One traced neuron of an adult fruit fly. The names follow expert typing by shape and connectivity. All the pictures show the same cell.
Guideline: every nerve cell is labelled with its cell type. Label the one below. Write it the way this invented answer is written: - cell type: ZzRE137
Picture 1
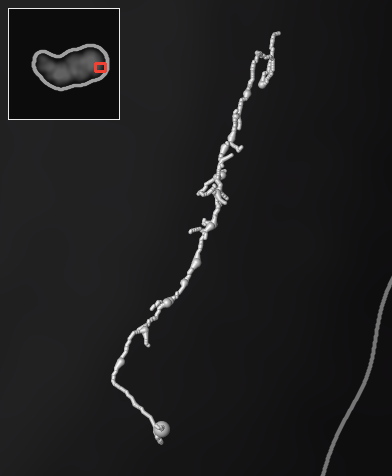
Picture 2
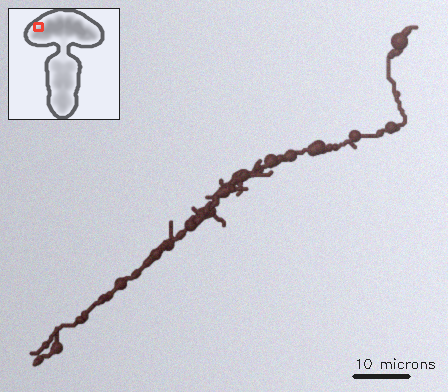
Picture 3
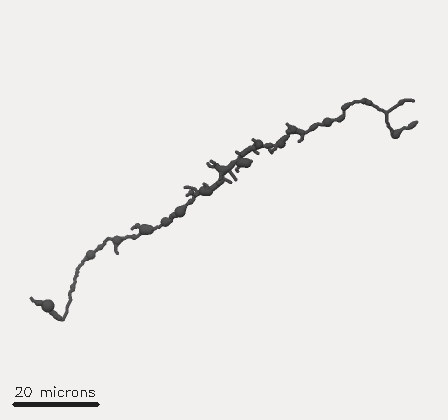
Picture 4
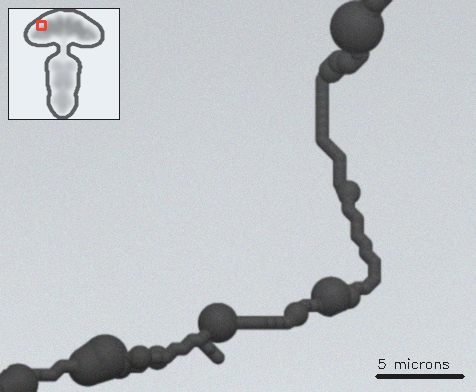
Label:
- cell type: Dm3b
